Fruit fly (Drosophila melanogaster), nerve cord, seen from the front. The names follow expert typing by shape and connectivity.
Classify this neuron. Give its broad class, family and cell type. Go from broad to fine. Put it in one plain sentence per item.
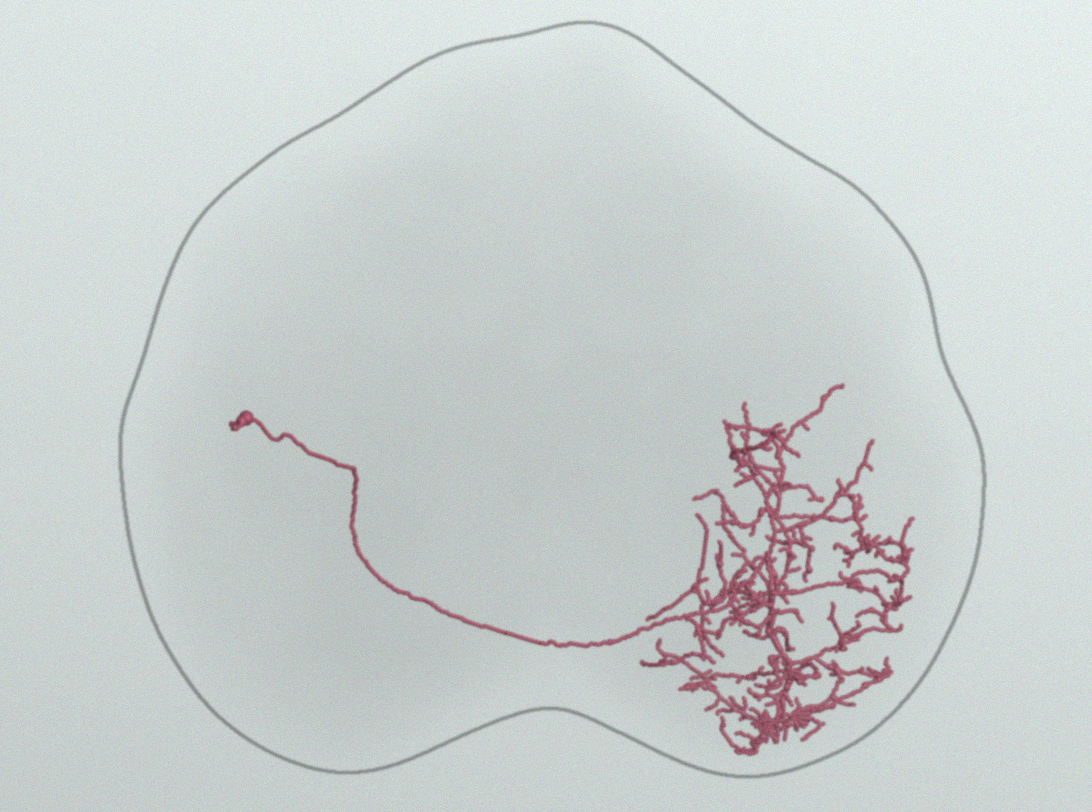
A nerve-cord intrinsic neuron of hemilineage 01A, type IN01A056.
